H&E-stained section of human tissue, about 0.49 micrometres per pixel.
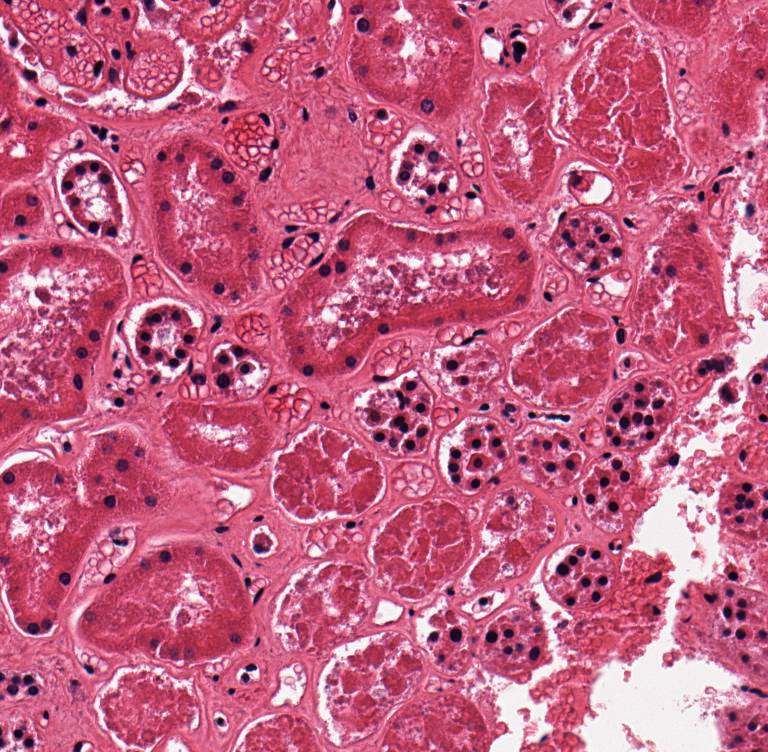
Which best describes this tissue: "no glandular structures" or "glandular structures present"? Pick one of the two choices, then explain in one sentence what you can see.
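Glandular structures present. The field is filled with closely packed tubular cross-sections separated by scant stroma.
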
